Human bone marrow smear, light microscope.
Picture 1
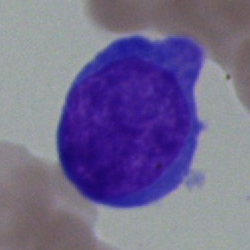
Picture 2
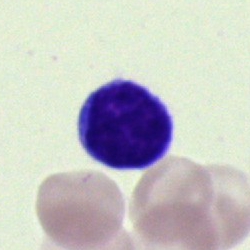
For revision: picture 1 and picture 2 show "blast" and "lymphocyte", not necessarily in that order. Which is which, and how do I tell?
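Picture 1 shows a blast, and picture 2 shows a lymphocyte. In picture 1 the chromatin is fine and evenly spread, without coarse clumps, while in picture 2 it is dense and dark purple with a few paler streaks.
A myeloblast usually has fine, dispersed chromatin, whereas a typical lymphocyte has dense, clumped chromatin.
The blast has a narrow rim of deep blue cytoplasm, widest at the upper right, where a blunt bulge of cytoplasm projects from the cell. The lymphocyte has a round, smooth outline, at most a very thin and barely visible rim of cytoplasm, and no granules.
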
